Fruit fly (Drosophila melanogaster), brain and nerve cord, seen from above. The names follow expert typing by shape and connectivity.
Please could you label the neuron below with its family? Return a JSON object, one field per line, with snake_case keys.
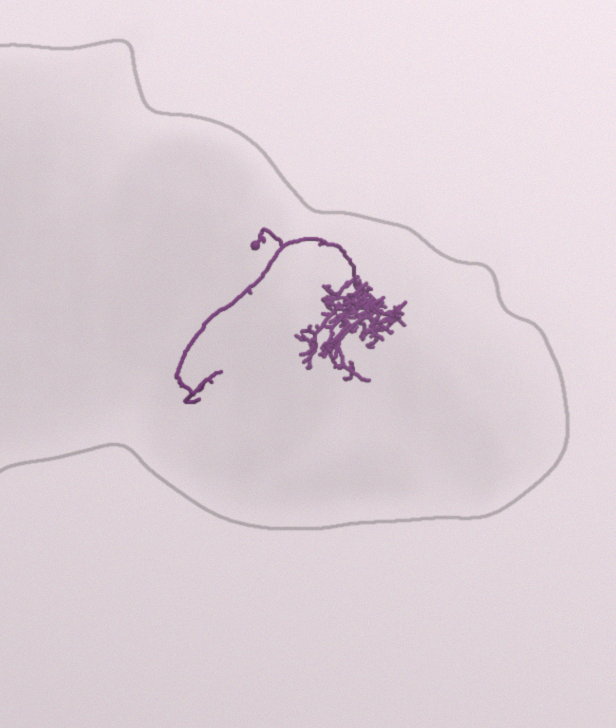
{
 "family": "MeLo"
}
